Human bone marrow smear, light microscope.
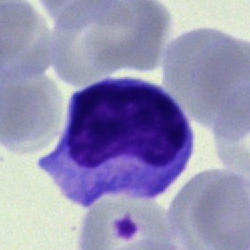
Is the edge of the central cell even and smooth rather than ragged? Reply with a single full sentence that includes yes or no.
No, the cell does not have a smooth edge, since its outline is rough.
